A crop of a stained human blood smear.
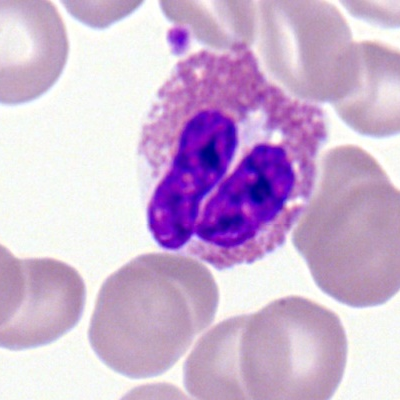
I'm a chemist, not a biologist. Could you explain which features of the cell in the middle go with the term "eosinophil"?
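This cell is an eosinophil. First, the outline: roughly round, with a slightly irregular granular edge.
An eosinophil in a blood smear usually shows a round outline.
Next, the nucleus is divided into two lobes.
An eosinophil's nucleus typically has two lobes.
The chromatin is dark purple and coarsely clumped. The cytoplasm is packed with granules.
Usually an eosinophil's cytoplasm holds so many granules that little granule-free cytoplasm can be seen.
Those granules here are pink.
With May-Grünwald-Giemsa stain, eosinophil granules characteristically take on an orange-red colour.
The pink here is the one point set apart from that orange-red; the outline, the two lobes and the packed cytoplasm go with an eosinophil.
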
